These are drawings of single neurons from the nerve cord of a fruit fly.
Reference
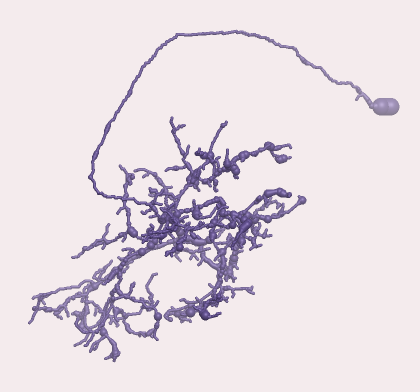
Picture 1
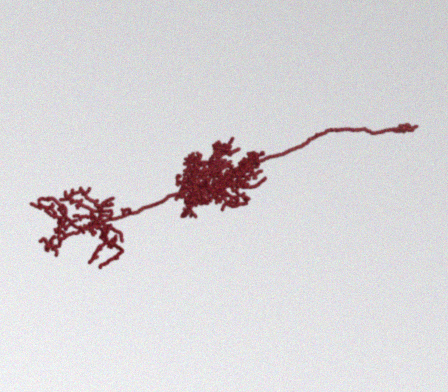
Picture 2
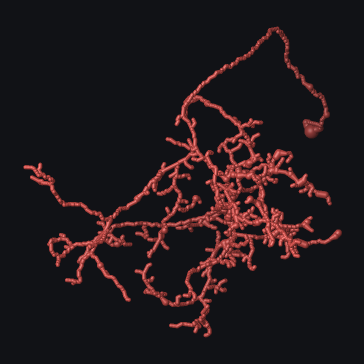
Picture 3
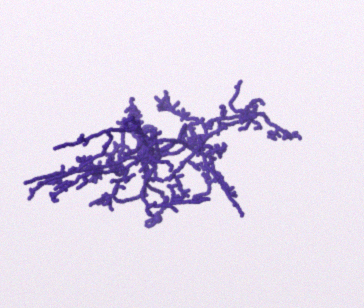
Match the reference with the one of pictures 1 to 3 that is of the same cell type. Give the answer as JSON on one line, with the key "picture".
{"picture": 2}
